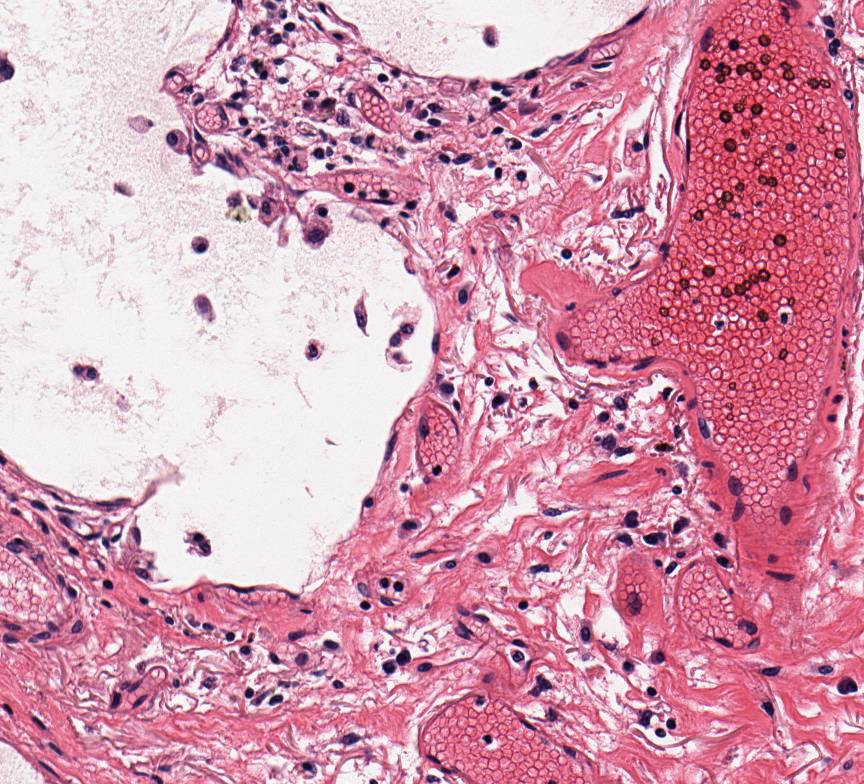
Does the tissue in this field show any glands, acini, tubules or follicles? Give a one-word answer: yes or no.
No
